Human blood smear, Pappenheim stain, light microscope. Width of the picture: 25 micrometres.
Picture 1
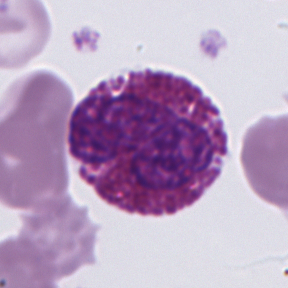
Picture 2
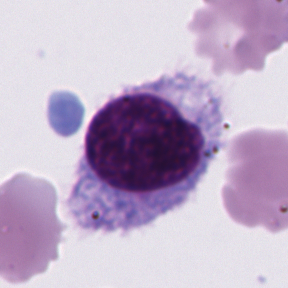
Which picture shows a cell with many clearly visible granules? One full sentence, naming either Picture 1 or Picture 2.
Picture 1 shows a cell whose cytoplasm holds many visible granules.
